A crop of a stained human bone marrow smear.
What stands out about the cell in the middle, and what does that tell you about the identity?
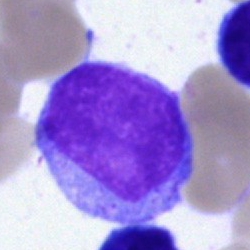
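In outline the cell is rounded, though slightly angular along the top. Its chromatin is finely granular and evenly spread, lacking coarse dark clumps. The cytoplasm is pale blue and contains no vacuoles. Answer: a blast.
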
